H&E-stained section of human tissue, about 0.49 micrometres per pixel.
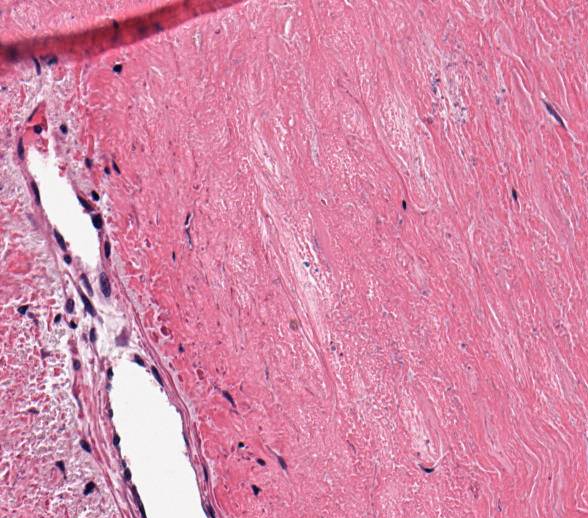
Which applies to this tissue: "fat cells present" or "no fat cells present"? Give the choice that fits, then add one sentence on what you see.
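No fat cells present. No epithelium or fat cells are present anywhere in the field.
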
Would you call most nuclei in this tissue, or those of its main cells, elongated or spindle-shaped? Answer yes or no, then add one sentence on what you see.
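Yes. Nuclei within the fibrous tissue are sparse, small, dark and mostly elongated.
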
